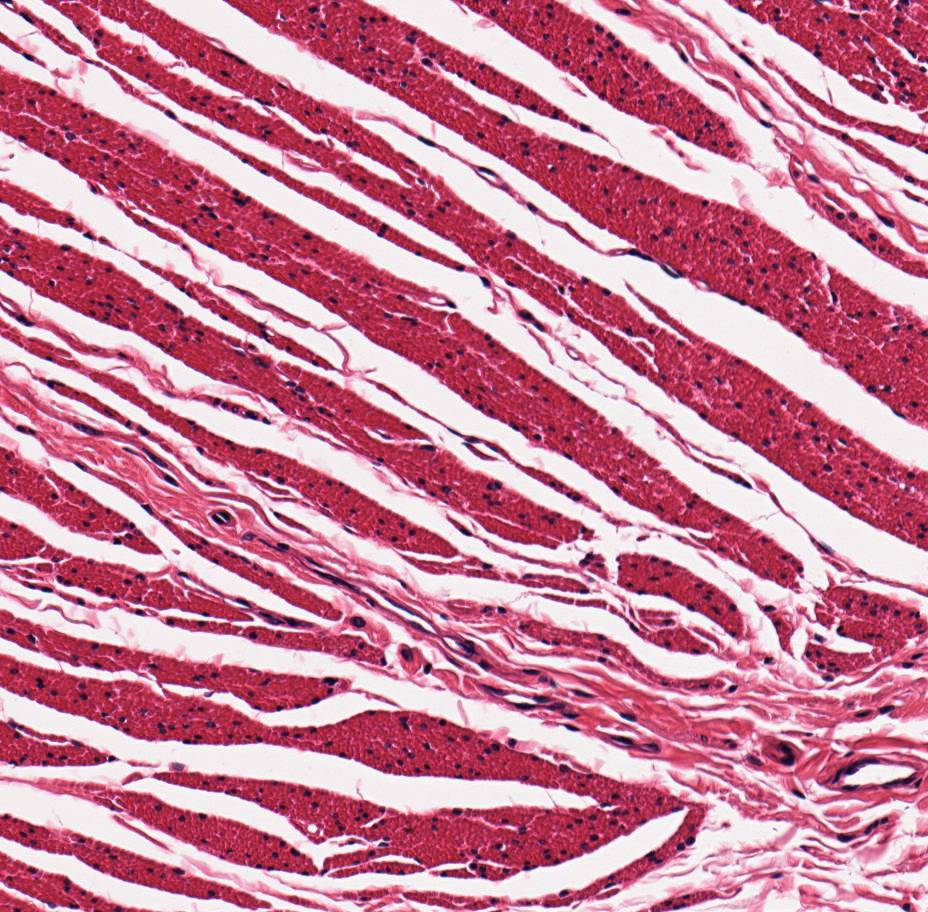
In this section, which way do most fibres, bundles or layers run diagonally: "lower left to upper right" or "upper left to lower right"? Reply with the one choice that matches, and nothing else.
Upper left to lower right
